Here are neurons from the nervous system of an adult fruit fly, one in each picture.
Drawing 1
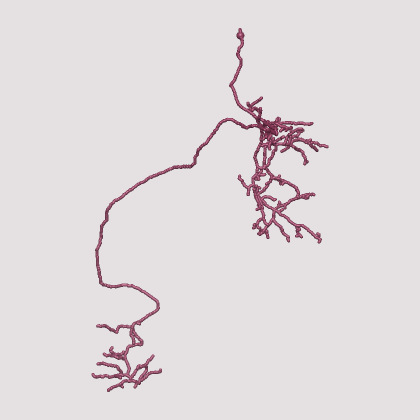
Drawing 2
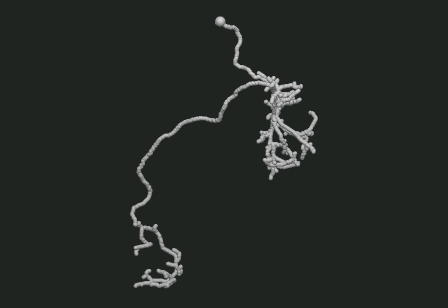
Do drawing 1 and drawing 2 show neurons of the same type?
yes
